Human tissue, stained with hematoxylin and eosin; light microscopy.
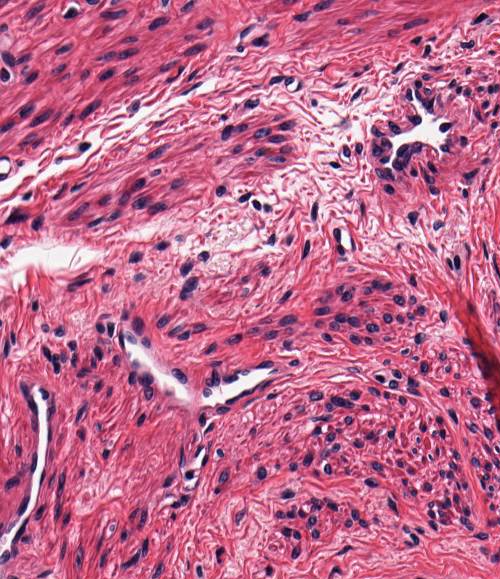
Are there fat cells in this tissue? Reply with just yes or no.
No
